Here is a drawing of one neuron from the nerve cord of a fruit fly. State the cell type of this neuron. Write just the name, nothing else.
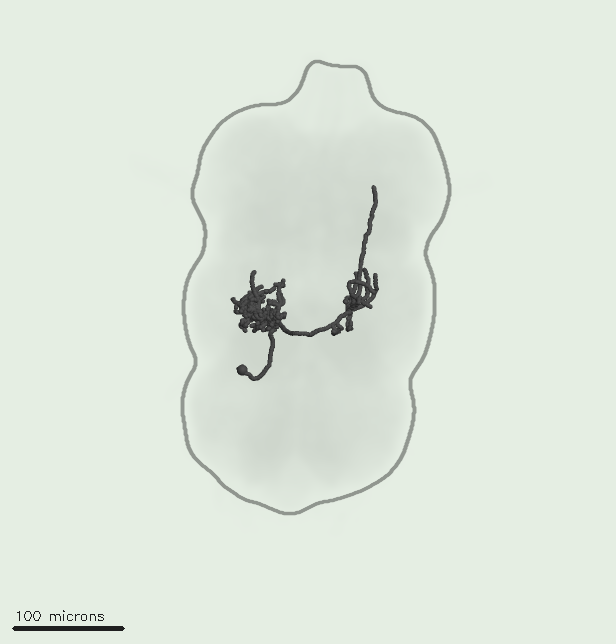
IN06A052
